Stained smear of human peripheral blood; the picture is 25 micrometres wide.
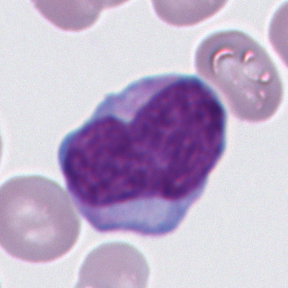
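Atypical promyelocyte, the nucleated cell at the centre of a stained peripheral blood smear. The cell is about 16 by 13 micrometres, and its nucleus, about 15 by 10 micrometres, fills about 70% of its area. A notch cuts into the upper edge of the nucleus, giving it a partly two-lobed look, and the chromatin is deep purple with a mottled, patchy texture. The pale blue cytoplasm is widest below the nucleus and deeper blue along the cell's outer edge than near the nucleus.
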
